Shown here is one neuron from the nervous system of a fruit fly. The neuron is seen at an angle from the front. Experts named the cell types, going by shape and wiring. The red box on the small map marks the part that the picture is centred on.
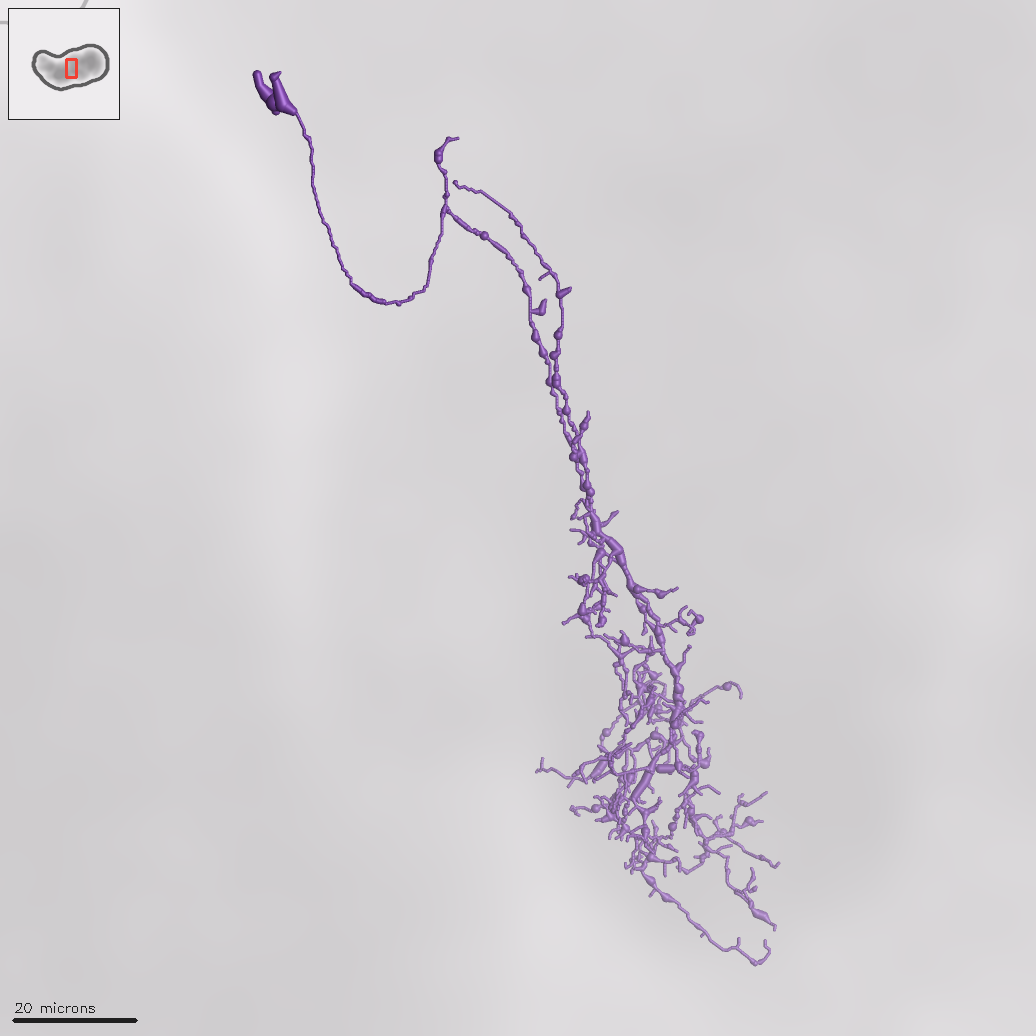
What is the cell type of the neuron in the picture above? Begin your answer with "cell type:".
cell type: WED001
